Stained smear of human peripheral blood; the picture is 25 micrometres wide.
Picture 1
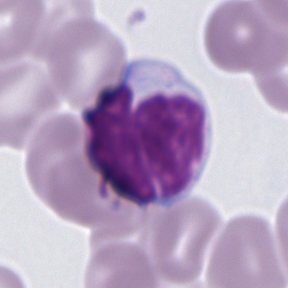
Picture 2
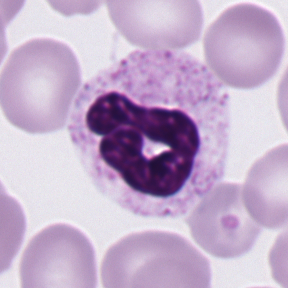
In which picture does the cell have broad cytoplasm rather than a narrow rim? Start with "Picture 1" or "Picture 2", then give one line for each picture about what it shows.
Picture 2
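Picture 1: The nucleus fills most of the cell.
Picture 2: The cytoplasm is plentiful and pale pinkish-lilac.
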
